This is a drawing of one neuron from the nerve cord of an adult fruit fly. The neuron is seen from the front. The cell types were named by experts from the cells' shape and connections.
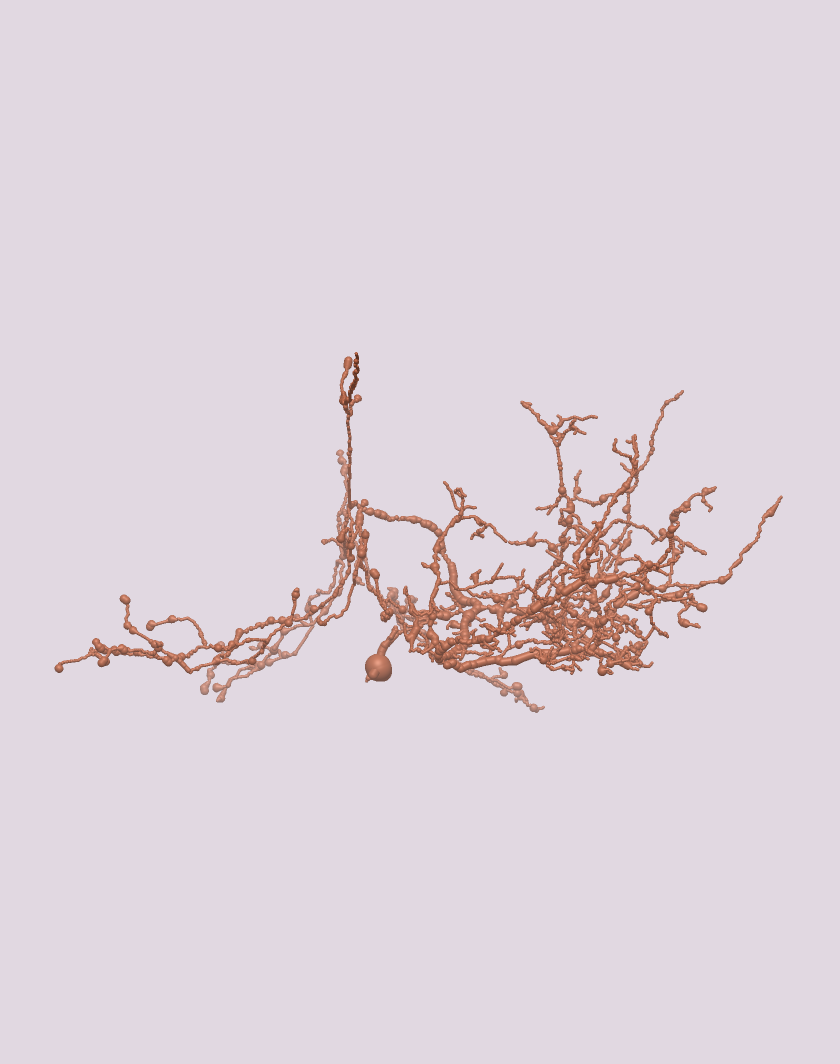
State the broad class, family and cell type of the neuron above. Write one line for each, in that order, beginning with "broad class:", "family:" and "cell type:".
broad class: ascending neuron
family: hemilineage 05B
cell type: AN05B100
